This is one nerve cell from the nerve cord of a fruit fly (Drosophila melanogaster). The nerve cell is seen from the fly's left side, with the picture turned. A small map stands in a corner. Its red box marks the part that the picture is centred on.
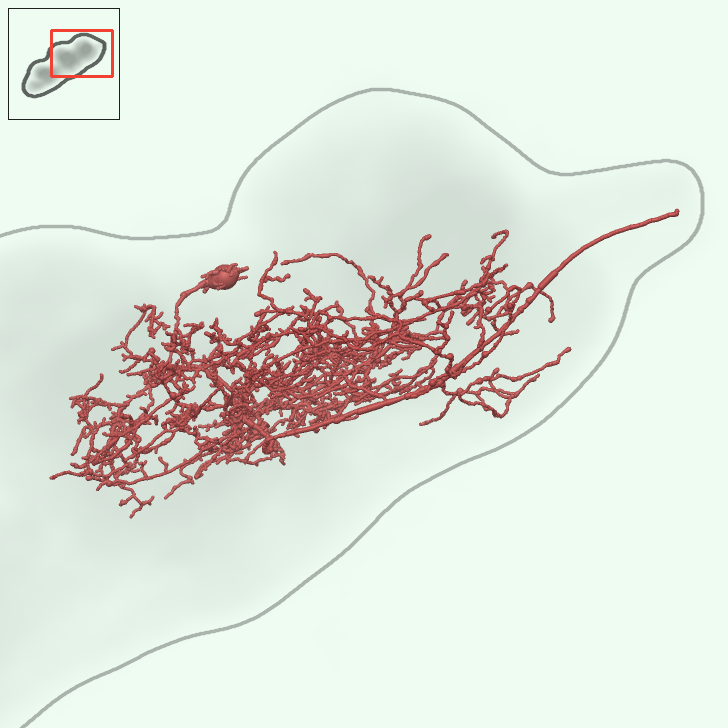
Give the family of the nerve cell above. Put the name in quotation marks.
"hemilineage 02A"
